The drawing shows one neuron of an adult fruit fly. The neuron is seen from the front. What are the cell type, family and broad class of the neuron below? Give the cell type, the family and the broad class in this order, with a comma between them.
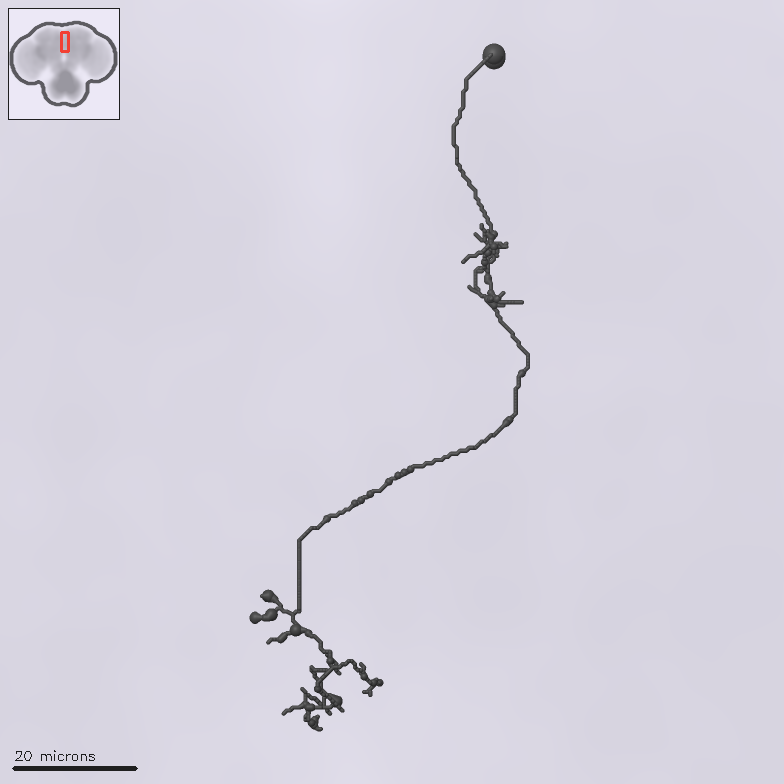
PFNp_a, class CX, central-brain intrinsic neuron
